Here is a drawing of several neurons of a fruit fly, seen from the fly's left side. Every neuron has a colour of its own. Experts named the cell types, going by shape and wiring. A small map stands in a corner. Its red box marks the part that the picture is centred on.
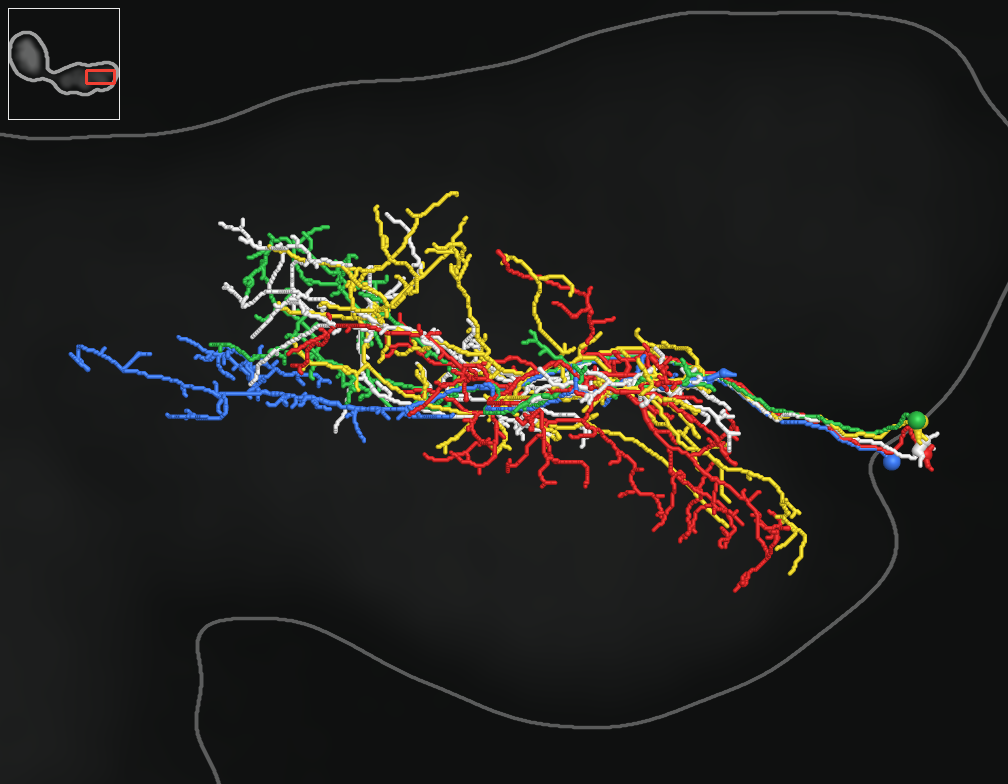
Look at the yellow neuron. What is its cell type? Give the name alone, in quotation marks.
"IN21A062"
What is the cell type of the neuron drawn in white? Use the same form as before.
"IN21A071"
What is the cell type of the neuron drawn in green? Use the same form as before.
"IN21A093"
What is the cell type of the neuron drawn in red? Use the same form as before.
"IN21A051"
